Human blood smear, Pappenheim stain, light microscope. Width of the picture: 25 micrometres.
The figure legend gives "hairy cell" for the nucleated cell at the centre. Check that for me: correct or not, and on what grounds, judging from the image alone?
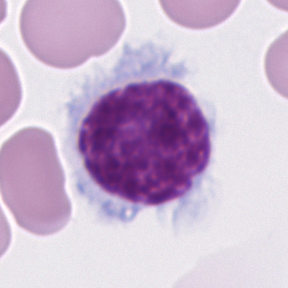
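Start with the round nucleus, about 11 micrometres across, and the cytoplasm, where no granules are visible.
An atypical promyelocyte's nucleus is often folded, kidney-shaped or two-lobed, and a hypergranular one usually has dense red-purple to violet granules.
So the name hairy cell fits, and atypical promyelocyte does not. Now look at the chromatin: it is mottled, with darker purple clumps separated by paler areas.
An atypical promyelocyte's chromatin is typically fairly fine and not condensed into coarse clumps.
The cytoplasm is pale blue.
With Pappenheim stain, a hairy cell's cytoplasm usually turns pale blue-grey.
The outline is ragged and ill-defined.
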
